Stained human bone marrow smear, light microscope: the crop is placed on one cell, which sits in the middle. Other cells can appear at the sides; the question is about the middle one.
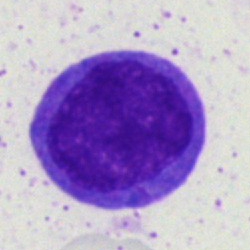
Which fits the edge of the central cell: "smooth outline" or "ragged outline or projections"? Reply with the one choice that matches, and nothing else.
Smooth outline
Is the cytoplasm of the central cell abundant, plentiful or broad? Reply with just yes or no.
No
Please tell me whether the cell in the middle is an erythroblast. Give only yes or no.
no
